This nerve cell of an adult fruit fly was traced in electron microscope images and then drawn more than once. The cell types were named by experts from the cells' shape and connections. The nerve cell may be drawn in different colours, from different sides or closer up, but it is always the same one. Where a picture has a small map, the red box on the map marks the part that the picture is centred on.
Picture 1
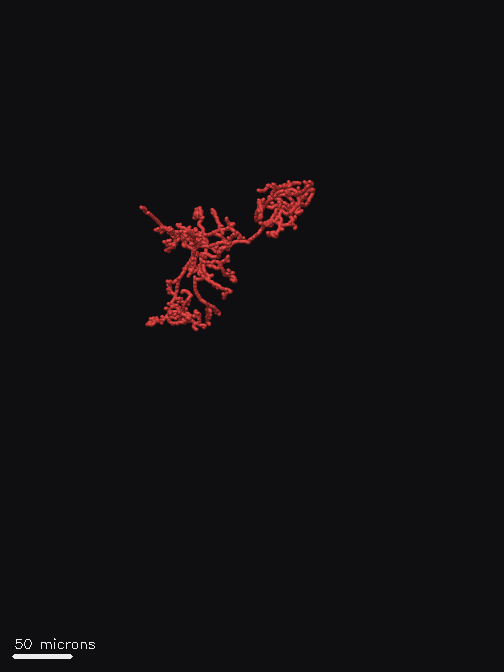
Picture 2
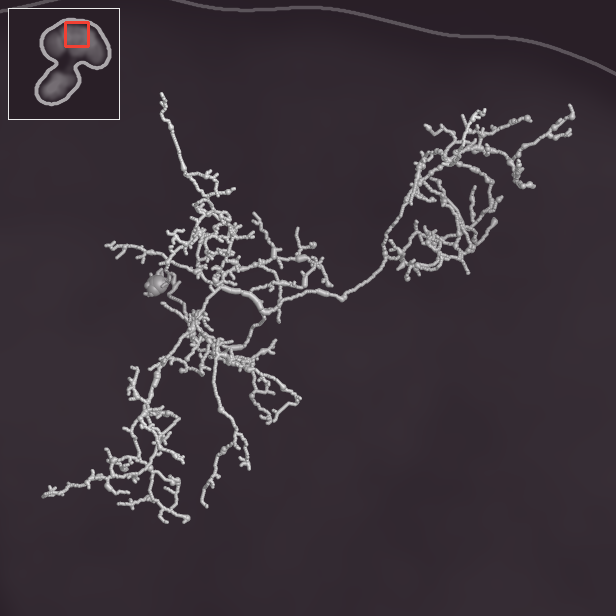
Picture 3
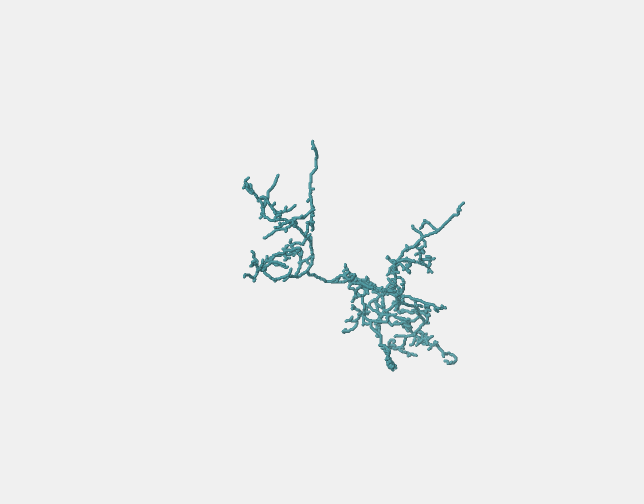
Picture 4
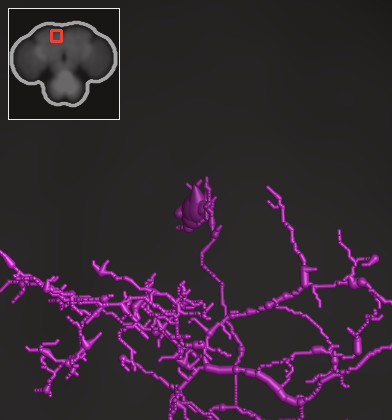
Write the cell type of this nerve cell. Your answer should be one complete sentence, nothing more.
The nerve cell is categorized under cell type SMP501.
